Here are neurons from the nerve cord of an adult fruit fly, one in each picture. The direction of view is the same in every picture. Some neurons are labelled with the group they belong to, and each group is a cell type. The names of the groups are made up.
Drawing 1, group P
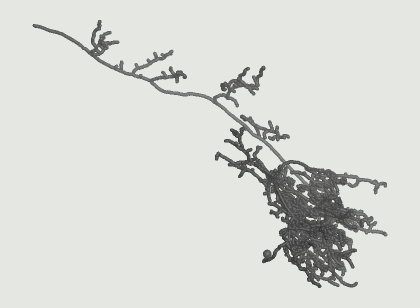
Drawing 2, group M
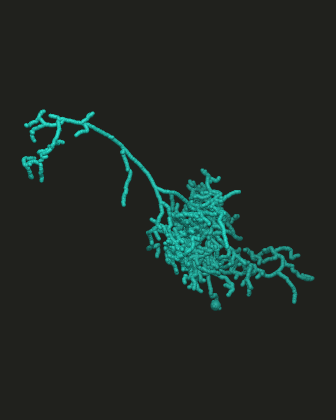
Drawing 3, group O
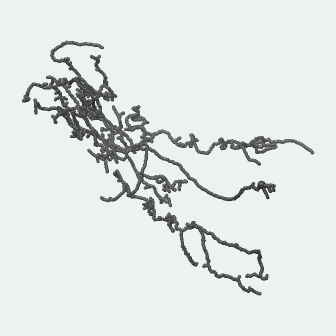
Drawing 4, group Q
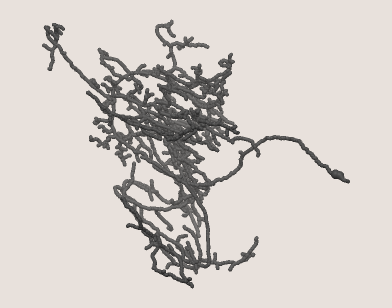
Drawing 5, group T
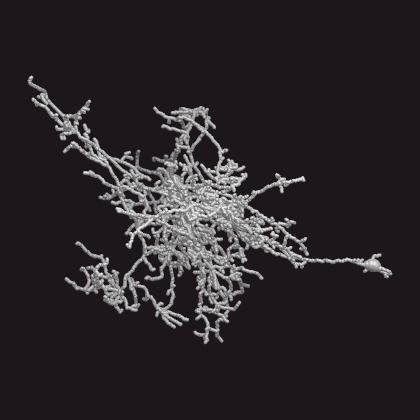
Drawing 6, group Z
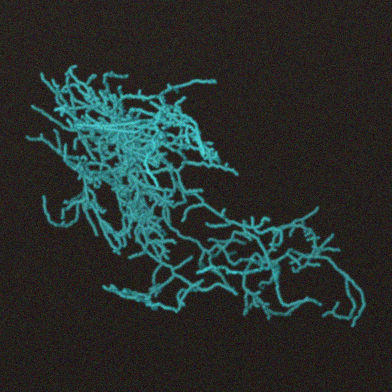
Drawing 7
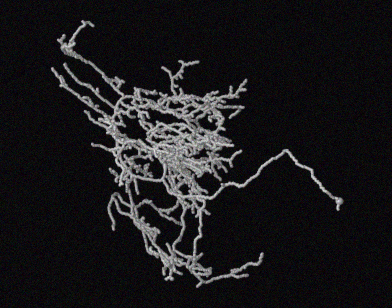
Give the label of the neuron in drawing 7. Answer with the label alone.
group Q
